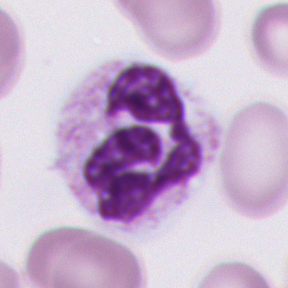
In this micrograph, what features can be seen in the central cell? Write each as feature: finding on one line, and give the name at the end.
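Outline: roughly round
Chromatin: dense, dark purple, coarsely clumped
Nucleoli: none visible
Cytoplasm: moderate amount, pale pinkish, surrounding the nucleus
Name: segmented neutrophil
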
